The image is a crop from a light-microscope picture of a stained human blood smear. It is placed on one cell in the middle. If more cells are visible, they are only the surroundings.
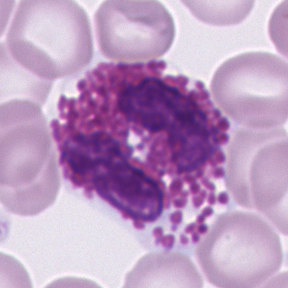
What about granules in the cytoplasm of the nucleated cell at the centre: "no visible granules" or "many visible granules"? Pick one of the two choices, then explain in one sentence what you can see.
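Many visible granules. The cytoplasm is packed with coarse, round, reddish-purple granules.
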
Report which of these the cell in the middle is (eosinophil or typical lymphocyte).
eosinophil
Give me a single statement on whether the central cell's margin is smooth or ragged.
Not smooth, the outline of the cell is ragged or drawn out into projections.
